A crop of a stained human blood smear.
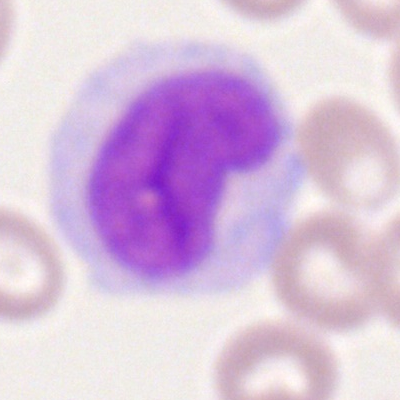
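Monocyte, centre of stained smear. Outline roughly round. Nucleus kidney-shaped, notched on its right side; one unbroken mass, not split into lobes. No coarse granules seen in cytoplasm.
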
